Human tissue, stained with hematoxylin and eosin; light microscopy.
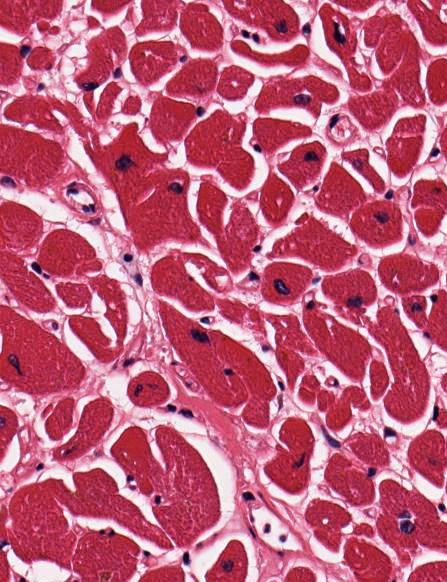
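Left ventricle of the heart, haematoxylin and eosin. Fibres that show a nucleus have a single, central one, and their cytoplasm stains a deep, fairly uniform red. Between the fibres run thin strands of pale pink loose connective tissue with small dark nuclei, carrying small capillary-sized vessels, as near the left edge in the upper third.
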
